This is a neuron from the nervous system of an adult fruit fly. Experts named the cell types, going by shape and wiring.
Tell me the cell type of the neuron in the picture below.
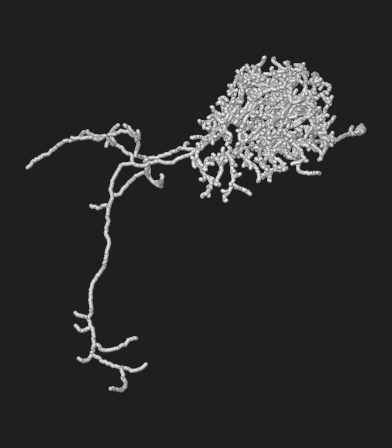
LoVP103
